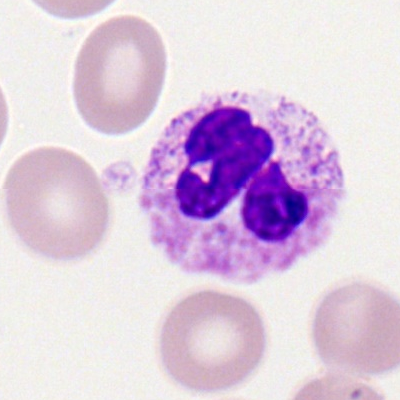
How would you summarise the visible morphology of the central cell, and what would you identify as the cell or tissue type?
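Roughly round cell. Nucleus divided into separate lobes linked by narrow connections; no visible nucleoli. Fine pink-violet granules scattered throughout the cytoplasm. Segmented neutrophil.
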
